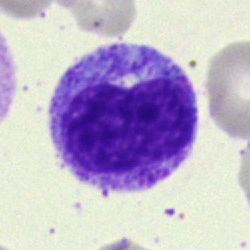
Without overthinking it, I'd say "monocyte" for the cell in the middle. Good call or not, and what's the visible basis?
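Start with the outline: it is round and smooth. Now the nucleus, which is indented on its upper side and so takes on a kidney shape.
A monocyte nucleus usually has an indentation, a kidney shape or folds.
This feature therefore goes along with monocyte and does not count against it. In the notch at the top of the nucleus you can see a small pale area of cytoplasm. The cytoplasm itself is bluish purple. Search it for vacuoles and you will find none.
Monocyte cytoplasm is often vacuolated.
Their absence here leans away from monocyte. Red cells lie near the cell but do not touch it. Putting all of this together, the cell is a metamyelocyte rather than a monocyte.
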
